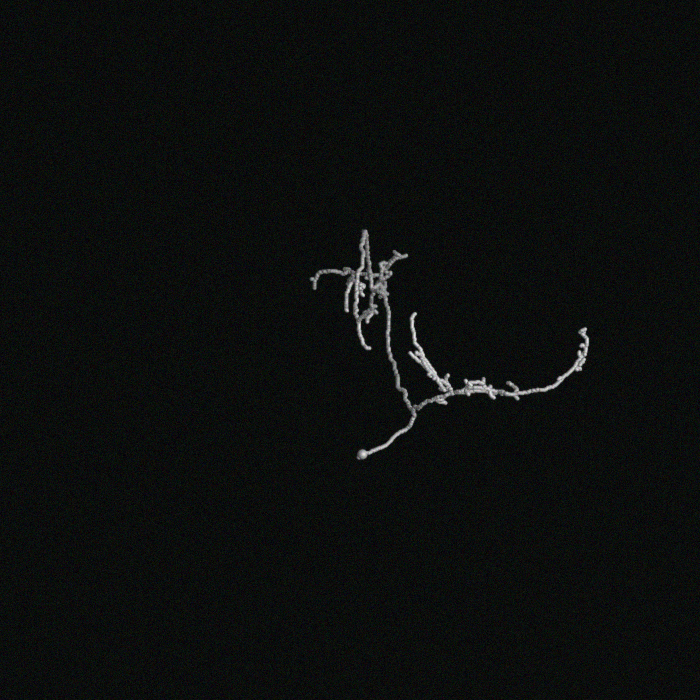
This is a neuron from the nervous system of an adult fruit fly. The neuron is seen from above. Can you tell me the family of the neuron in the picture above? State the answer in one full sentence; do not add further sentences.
Belonging to family hemilineage DM2_central is this neuron.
